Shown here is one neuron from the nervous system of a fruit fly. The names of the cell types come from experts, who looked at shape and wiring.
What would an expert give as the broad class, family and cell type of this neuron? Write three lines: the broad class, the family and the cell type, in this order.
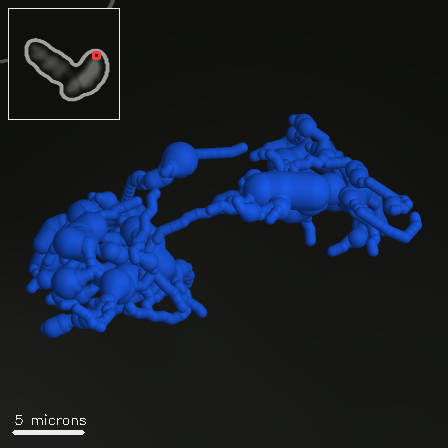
optic-lobe intrinsic neuron
Dm
Dm10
